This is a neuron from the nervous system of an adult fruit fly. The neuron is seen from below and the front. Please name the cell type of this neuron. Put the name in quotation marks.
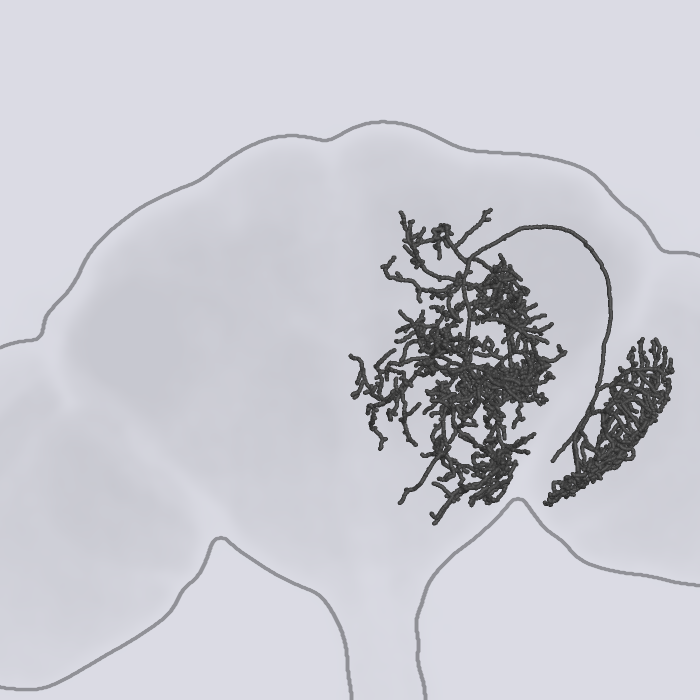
"LT42"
